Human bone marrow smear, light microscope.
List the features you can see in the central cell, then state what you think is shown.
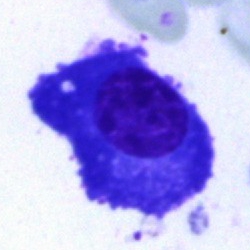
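Small bleb-like knobs stud much of the surface. Chromatin purple, patchy and uneven in texture. One small clear vacuole in cytoplasm, upper left. Paler, mottled cytoplasmic patch below nucleus. Plasma cell.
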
